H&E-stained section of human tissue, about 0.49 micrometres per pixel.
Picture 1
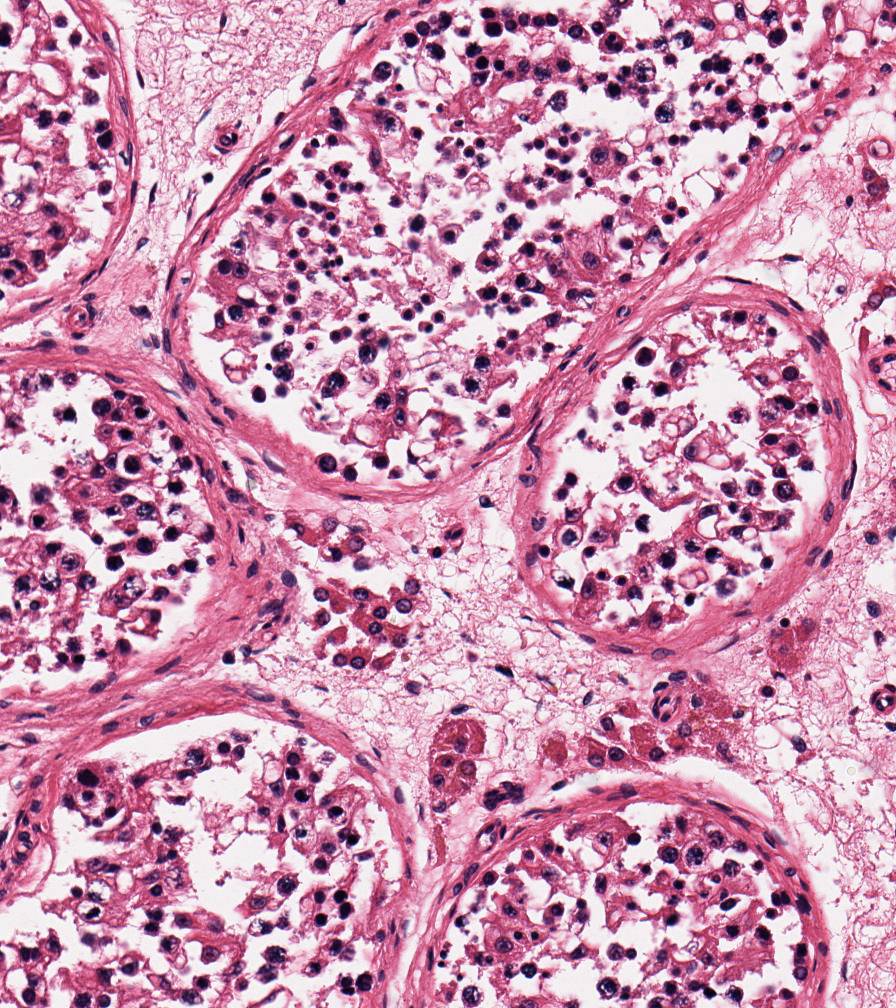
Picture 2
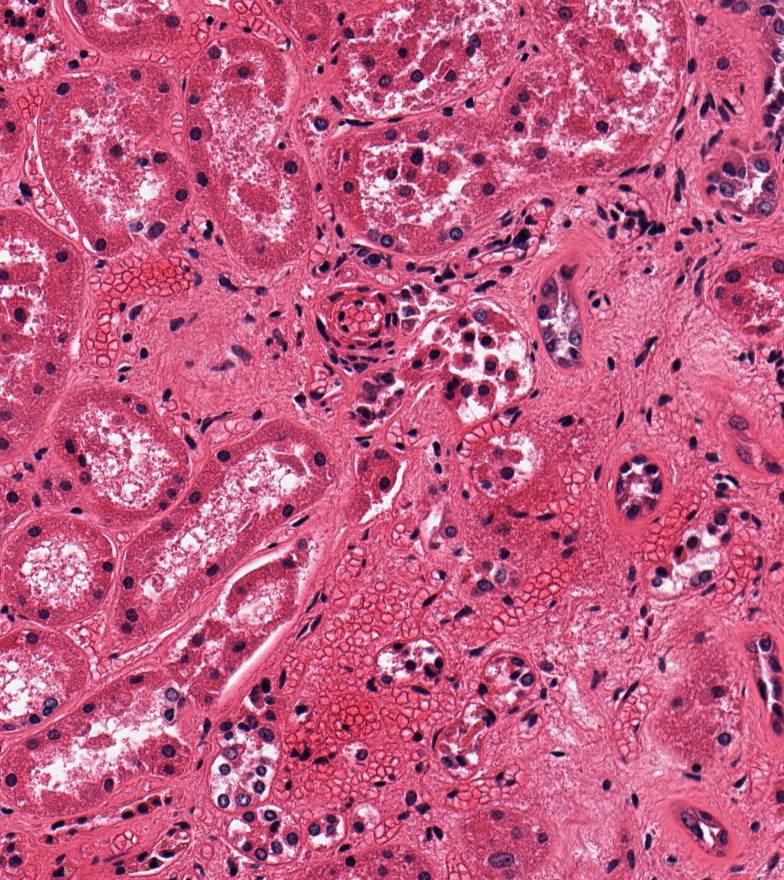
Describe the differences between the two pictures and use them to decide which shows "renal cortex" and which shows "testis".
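First, identity: picture 1 is the testis, picture 2 the renal cortex. Second, layout: in the testis, large rounded tubules cut in cross section take up most of the field, with narrower strips of pale, loose, wispy interstitium between; in the renal cortex, large closely packed tubules fill the left half, while the right half is mostly stroma with fewer, smaller tubules. Third, cells: many cells inside the testis tubules have small, round, densely dark-staining nuclei, whereas the large tubules of the renal cortex are lined by cuboidal cells with abundant granular pink cytoplasm and round dark nuclei. Fourth, extras: white clefts separate tubule contents from the wall in several testis tubules; packed red blood cells lie between renal tubules in the centre and lower centre.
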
